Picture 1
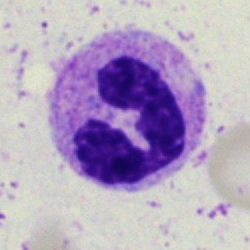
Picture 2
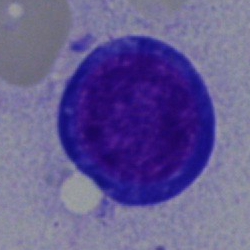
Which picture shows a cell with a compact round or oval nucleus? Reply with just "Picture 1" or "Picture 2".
Picture 2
